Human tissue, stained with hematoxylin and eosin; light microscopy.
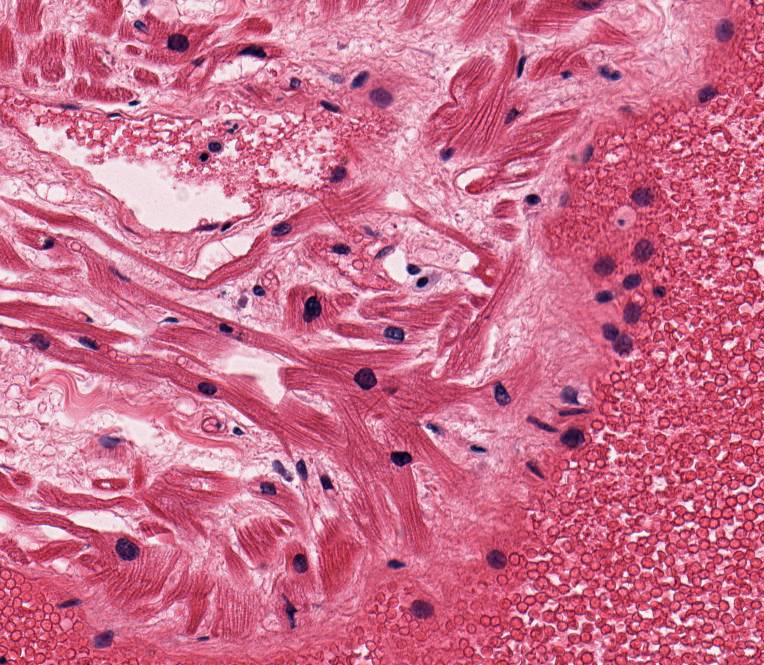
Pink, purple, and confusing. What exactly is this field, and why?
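Myocardium, with muscle fibres and loose stroma filling the left and centre of the field. Check one: the fibres branch and run in bundles of differing direction, many crossing the left half roughly horizontally.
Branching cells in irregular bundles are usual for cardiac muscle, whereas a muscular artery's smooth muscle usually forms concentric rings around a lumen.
Check two: pale, loose, wispy connective tissue with scattered small dark nuclei lies between the bundles. Lastly, no fat cells are present.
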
